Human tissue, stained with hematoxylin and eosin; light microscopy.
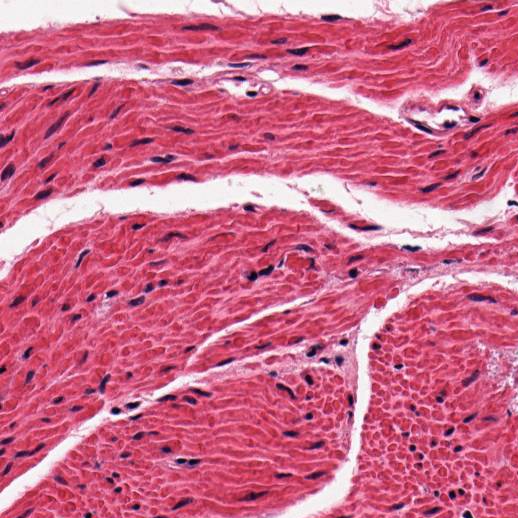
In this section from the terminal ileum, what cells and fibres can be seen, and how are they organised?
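In the upper half the muscle bundles are cut lengthwise, running roughly left to right, and their nuclei are elongated and dark blue. The bundle in the lower right corner is cut across, showing many small rounded cell profiles. Muscle cell cytoplasm stains strongly pink.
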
